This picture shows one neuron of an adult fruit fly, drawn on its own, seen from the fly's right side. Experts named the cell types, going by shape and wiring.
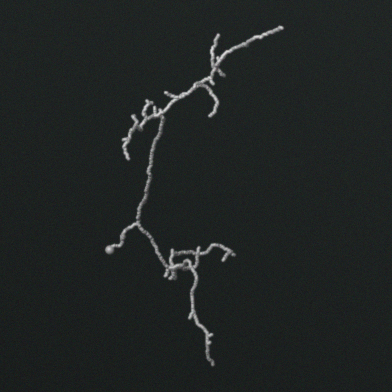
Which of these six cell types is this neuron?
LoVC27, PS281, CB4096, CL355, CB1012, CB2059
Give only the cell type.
CL355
